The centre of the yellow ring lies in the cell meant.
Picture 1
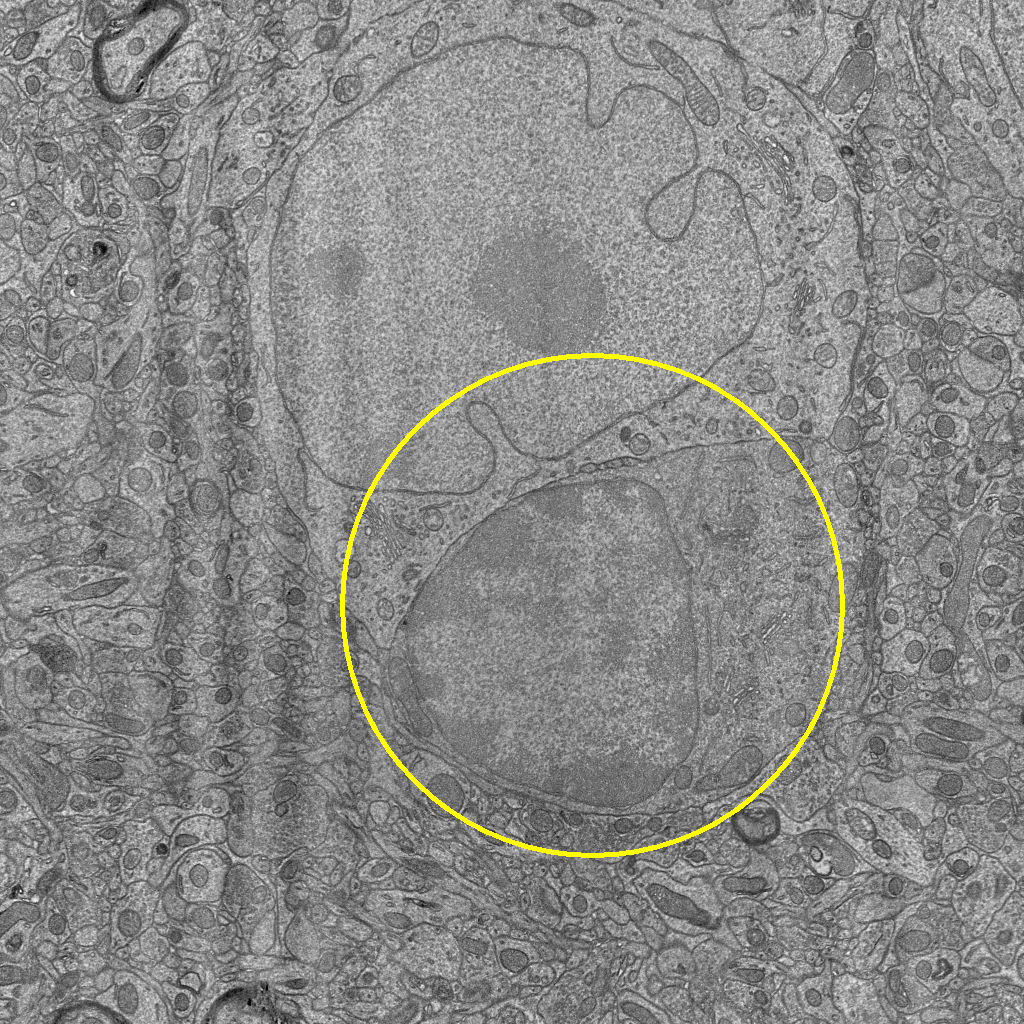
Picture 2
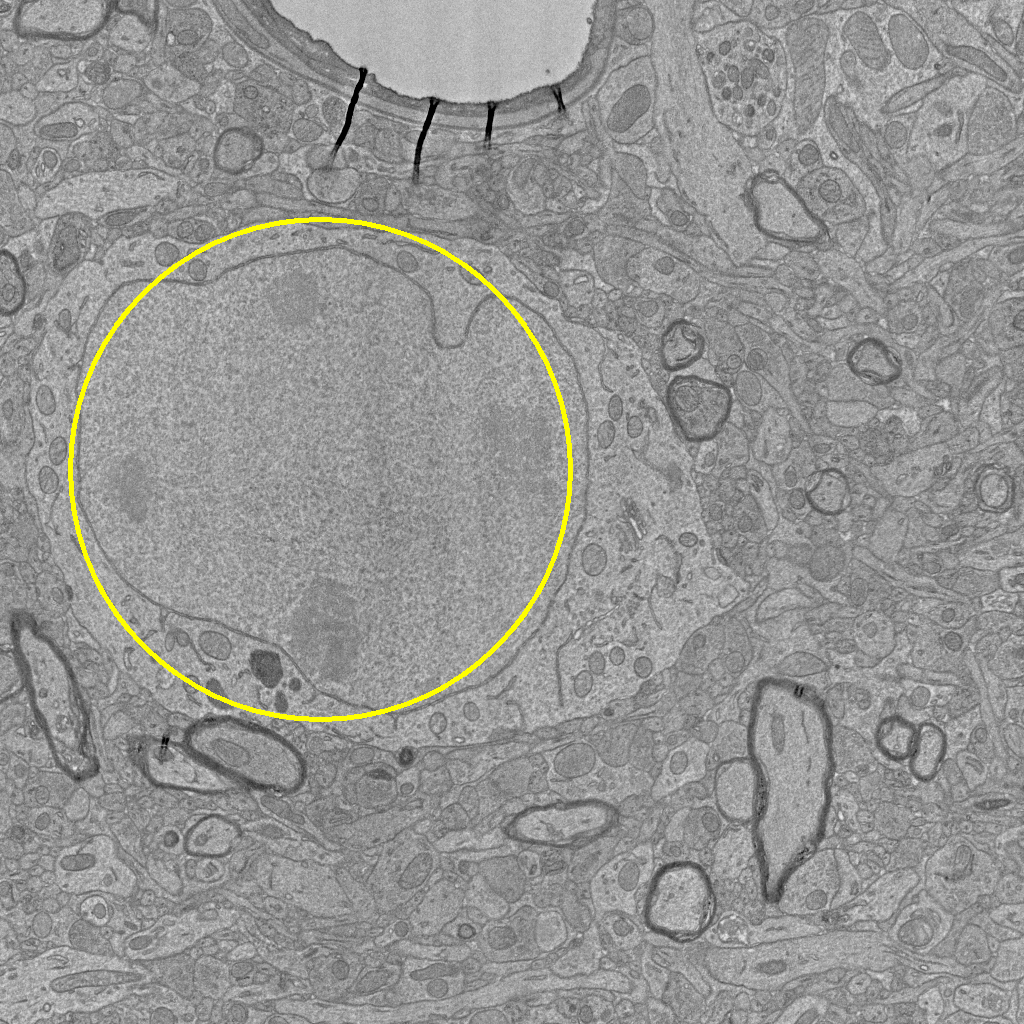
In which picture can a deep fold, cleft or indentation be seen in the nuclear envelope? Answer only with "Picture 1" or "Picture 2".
Picture 2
